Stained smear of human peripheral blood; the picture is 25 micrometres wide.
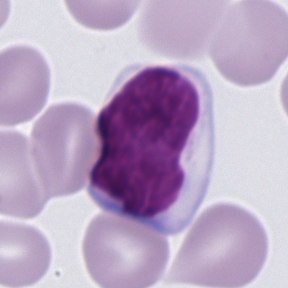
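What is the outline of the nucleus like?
Irregular, with notches along its right side.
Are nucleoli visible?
No, none are visible in the nucleus.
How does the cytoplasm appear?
As a pale blue rim, widest on the right side, with no granules.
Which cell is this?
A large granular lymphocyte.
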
